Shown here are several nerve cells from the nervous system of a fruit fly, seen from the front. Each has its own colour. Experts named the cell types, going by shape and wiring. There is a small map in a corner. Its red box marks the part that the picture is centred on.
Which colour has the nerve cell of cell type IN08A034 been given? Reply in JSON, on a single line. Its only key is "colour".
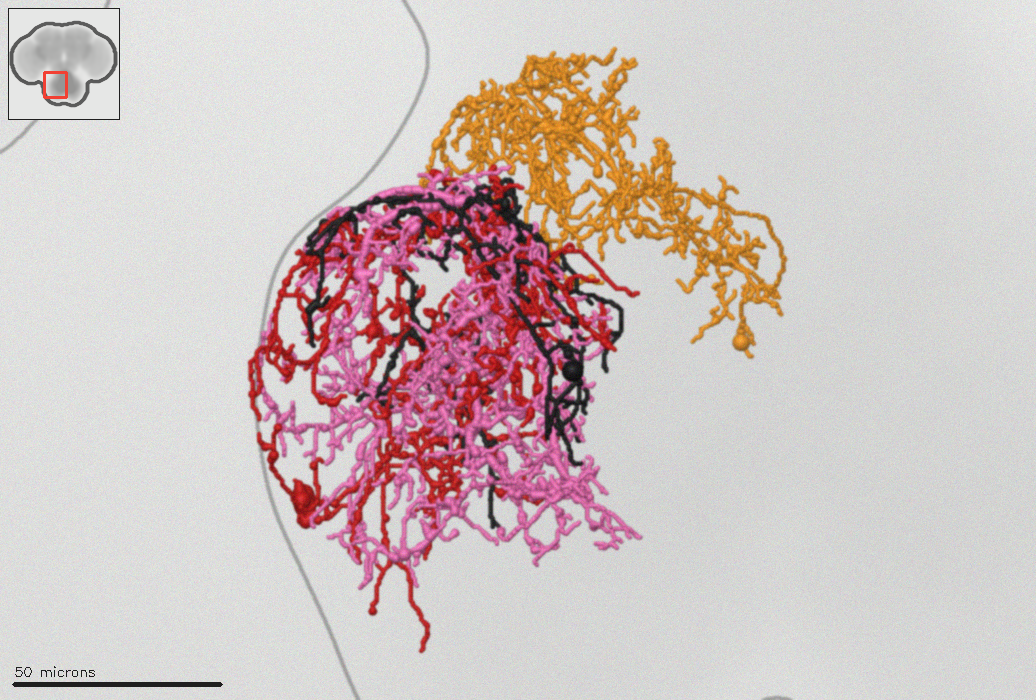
{"colour": "black"}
